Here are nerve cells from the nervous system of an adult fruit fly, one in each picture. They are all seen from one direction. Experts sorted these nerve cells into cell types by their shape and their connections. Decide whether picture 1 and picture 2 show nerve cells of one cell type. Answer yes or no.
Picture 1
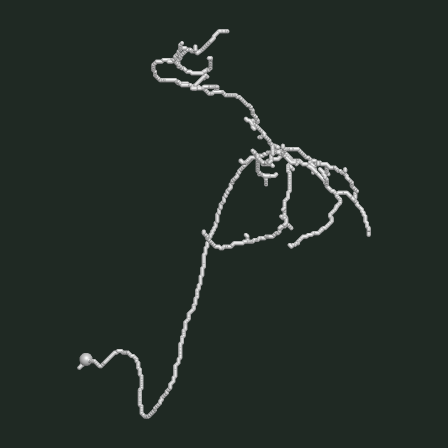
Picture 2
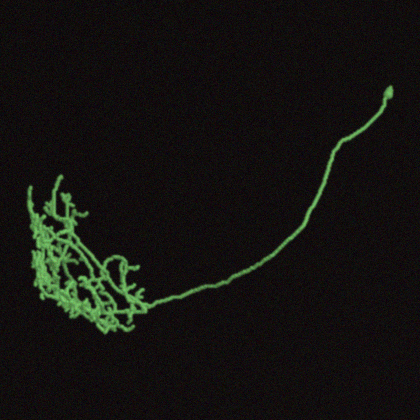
no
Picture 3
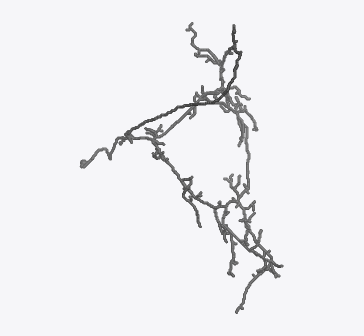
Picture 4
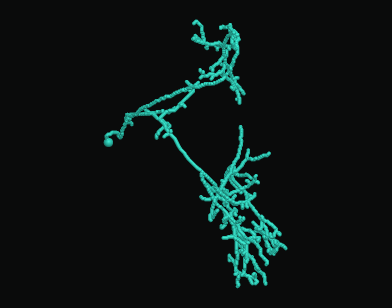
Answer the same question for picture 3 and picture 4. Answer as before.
yes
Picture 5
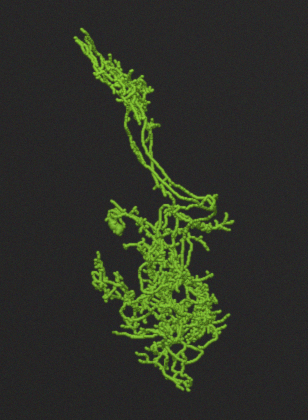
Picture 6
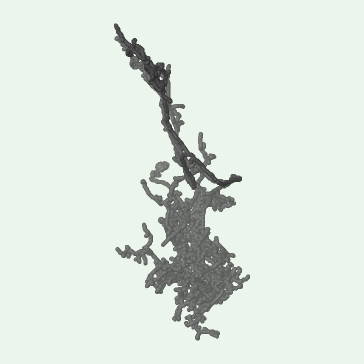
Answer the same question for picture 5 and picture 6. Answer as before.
yes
